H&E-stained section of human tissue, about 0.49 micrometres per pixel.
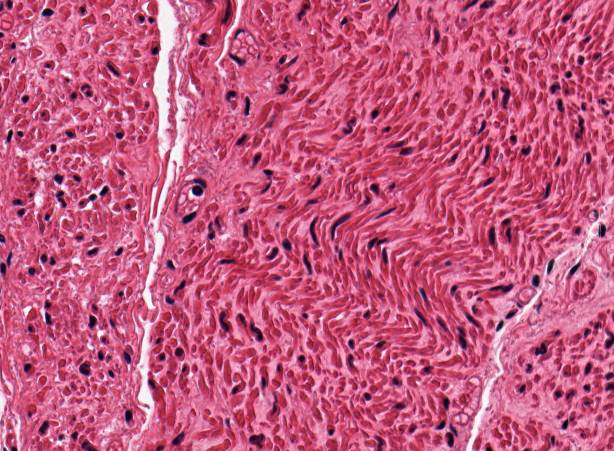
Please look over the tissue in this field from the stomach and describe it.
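First, the broad central bundle is cut lengthwise, its spindle cells following a wavy, zigzag course. Second, the bundle along the left edge is cut across, so its nuclei look round, each surrounded by pink cytoplasm. Third, in the lengthwise-cut cells, dark, elongated, blunt-ended nuclei lie centrally. Finally, the cytoplasm is abundant and evenly eosinophilic, without cross-striations.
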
